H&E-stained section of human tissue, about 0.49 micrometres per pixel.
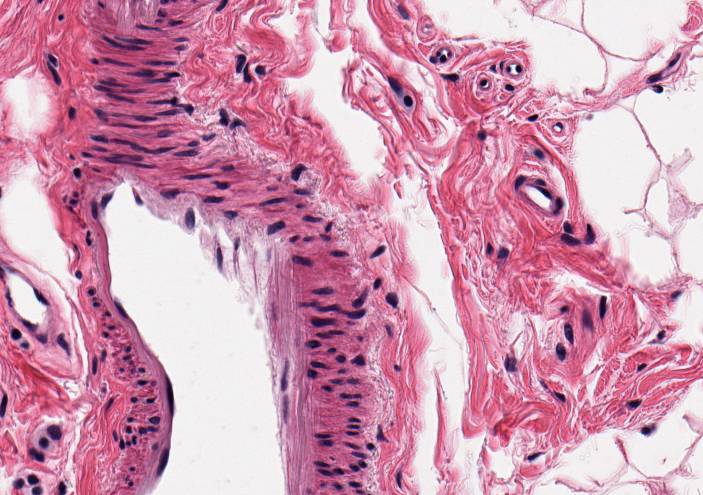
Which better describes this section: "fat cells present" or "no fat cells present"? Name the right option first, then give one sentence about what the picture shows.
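Fat cells present. Adipocytes, seen as empty white spaces outlined by thin pink membranes, lie along the right edge of the field.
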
